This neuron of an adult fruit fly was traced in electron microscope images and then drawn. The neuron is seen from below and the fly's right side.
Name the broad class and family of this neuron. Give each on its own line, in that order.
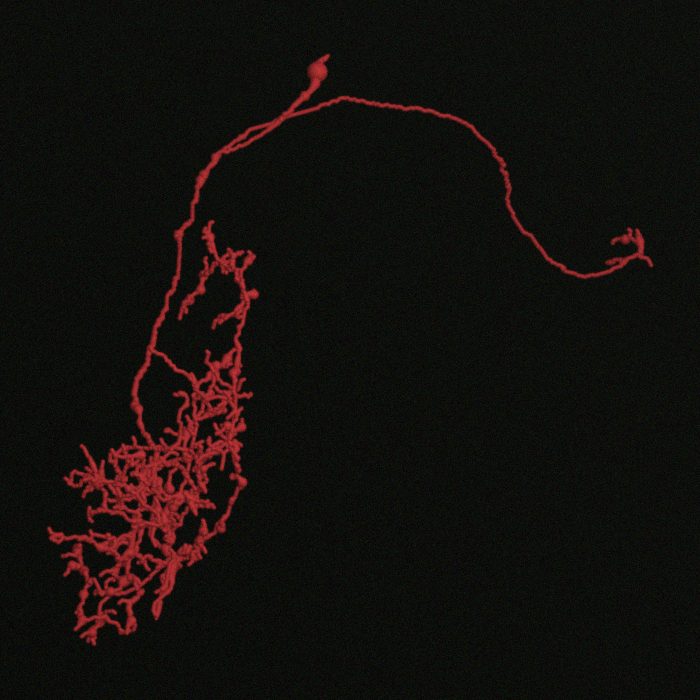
visual projection neuron
hemilineage VPNd2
